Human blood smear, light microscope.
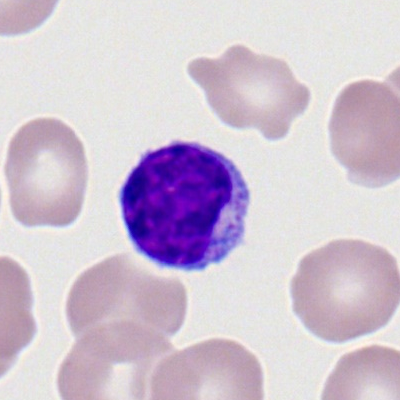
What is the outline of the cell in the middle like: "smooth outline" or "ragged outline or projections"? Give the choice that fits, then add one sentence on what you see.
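Smooth outline. The cell has a round, smooth outline.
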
